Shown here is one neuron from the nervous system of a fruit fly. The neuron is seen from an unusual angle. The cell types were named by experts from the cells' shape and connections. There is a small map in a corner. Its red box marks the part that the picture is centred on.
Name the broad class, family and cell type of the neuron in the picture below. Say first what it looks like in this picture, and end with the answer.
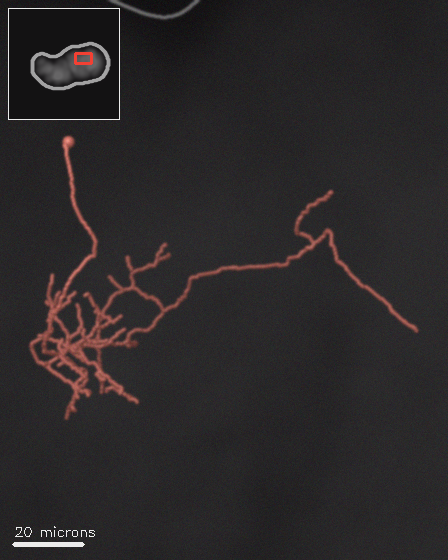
The cell body is at the upper left of the picture. By the scale bar it is about 110 microns wide in this view. It is a central-brain intrinsic neuron. Its family is called class CX. The cell type is FS1A_a.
